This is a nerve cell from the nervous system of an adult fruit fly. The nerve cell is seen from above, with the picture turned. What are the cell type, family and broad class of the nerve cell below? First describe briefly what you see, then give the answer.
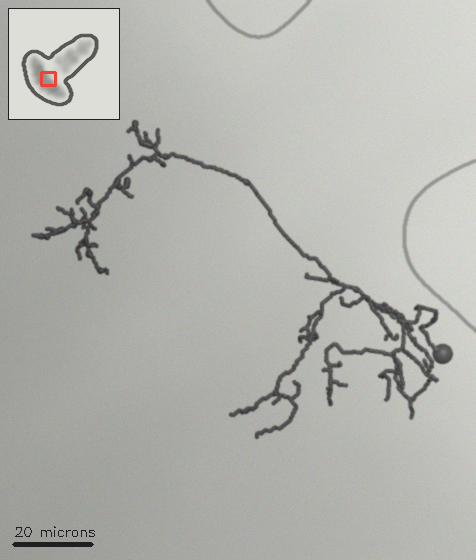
By the scale bar it is about 110 microns wide in this view. The picture shows dozens of branch ends. Its cell type is CB1556. Its family is hemilineage DM6_posterior. It is a central-brain intrinsic neuron.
